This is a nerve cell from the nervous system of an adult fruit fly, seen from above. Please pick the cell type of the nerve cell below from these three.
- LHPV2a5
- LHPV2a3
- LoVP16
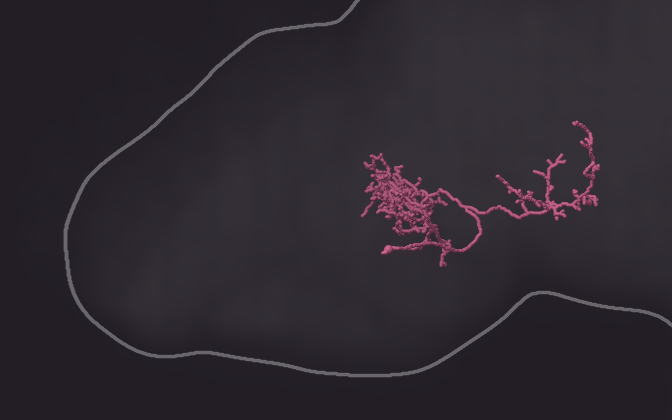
LoVP16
